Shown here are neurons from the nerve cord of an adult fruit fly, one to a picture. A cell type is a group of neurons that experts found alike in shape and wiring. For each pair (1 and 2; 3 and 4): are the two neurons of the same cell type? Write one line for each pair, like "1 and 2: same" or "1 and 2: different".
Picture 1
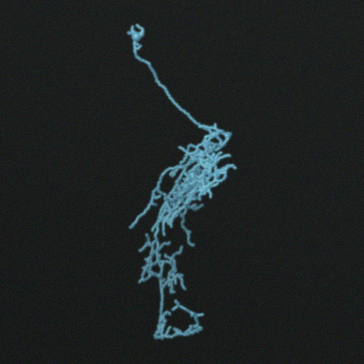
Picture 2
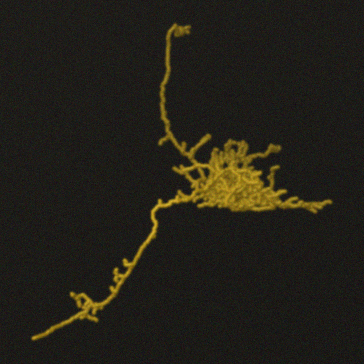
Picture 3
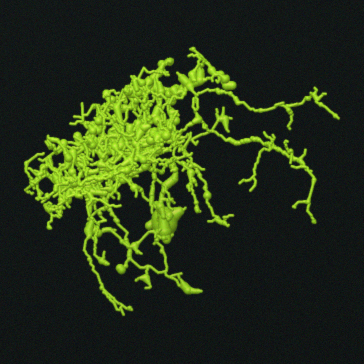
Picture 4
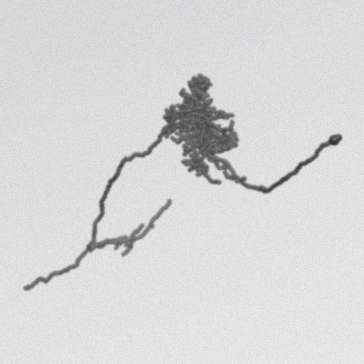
1 and 2: different
3 and 4: different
